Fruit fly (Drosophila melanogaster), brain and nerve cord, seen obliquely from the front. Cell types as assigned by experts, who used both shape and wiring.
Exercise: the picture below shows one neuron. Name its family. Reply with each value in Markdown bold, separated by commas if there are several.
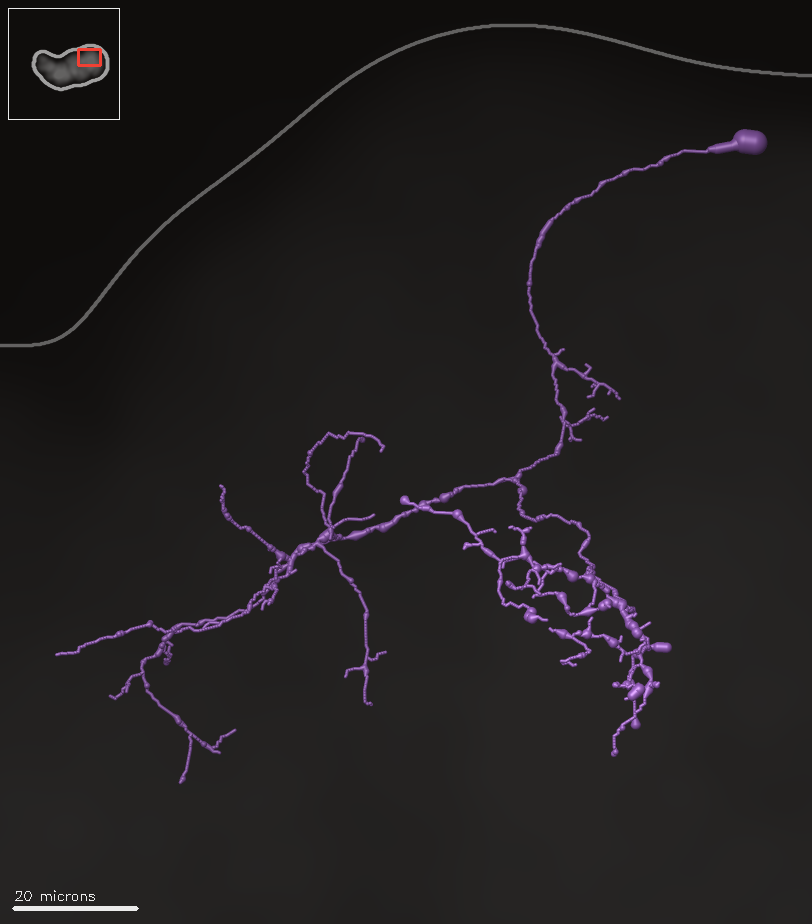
**hemilineage SLPad1_posterior**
